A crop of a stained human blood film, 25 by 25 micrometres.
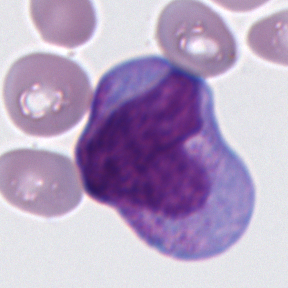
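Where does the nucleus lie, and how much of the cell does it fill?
Toward the upper left, filling about 60% of the cell's area.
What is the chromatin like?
Dark purple and clumped, with paler streaks between the clumps.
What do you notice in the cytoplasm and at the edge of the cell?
Fine, faint lilac granules are scattered through the cytoplasm, which is a deeper blue along the border than further in; the outline is irregular, bulging outward at the lower right.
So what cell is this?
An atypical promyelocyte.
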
